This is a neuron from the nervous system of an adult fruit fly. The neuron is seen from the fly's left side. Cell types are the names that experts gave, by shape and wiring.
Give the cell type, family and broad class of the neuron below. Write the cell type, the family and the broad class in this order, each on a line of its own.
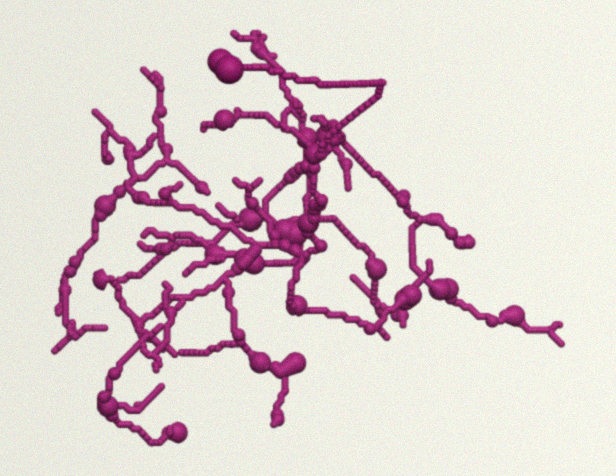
CB1824
hemilineage ALl1_dorsal
central-brain intrinsic neuron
